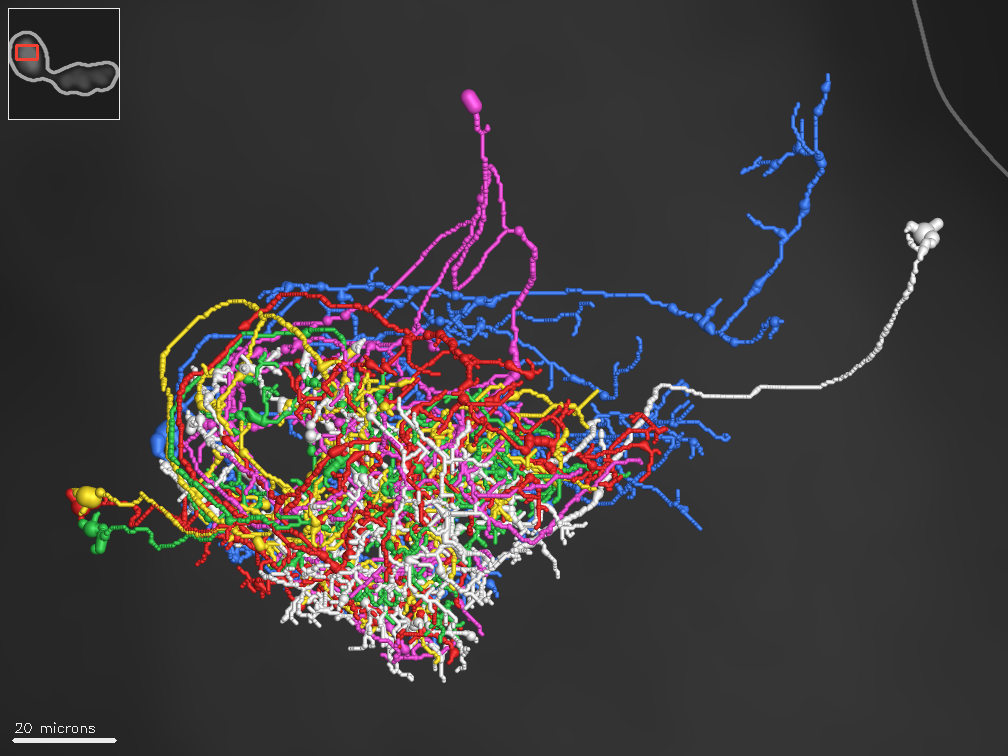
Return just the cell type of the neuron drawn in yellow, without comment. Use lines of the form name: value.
cell type: AVLP415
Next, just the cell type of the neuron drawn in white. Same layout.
cell type: AVLP465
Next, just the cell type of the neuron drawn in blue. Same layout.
cell type: AVLP303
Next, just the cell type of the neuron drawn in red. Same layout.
cell type: AVLP311_b2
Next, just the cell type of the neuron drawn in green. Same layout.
cell type: CB2171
